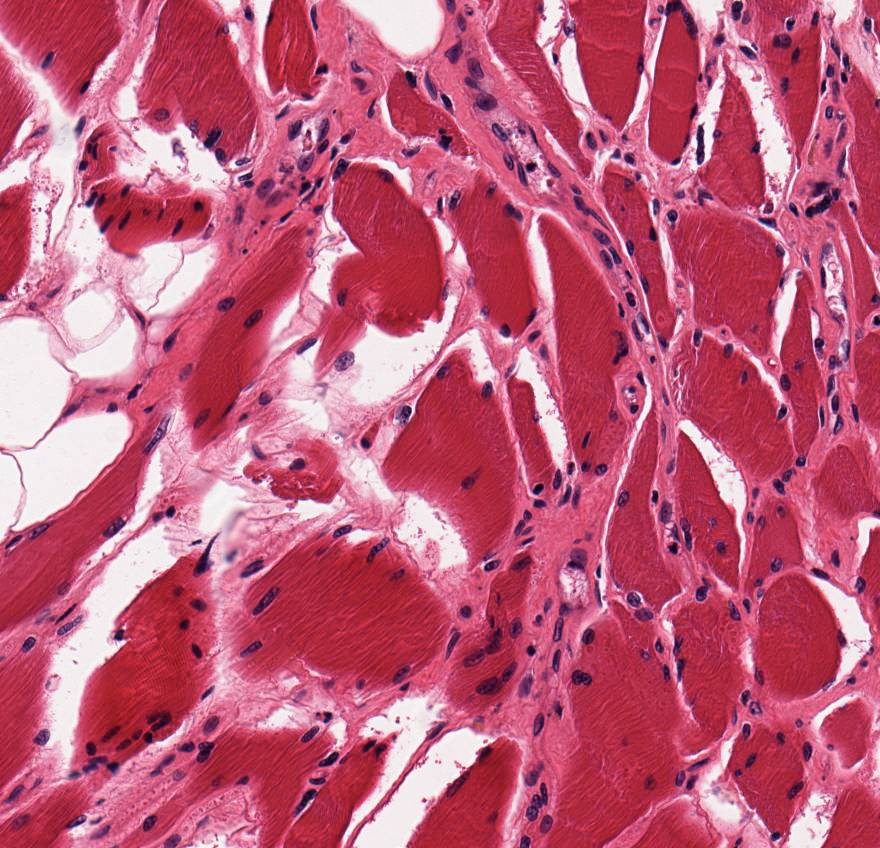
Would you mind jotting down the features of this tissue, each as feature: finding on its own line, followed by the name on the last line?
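Nuclei: dark, elongated, mostly at fibre edges
Fibre size: varies considerably across the field
Fat: clear cells with thin pink membranes, left edge
Epithelium and glands: none anywhere in the field
Name: skeletal muscle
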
